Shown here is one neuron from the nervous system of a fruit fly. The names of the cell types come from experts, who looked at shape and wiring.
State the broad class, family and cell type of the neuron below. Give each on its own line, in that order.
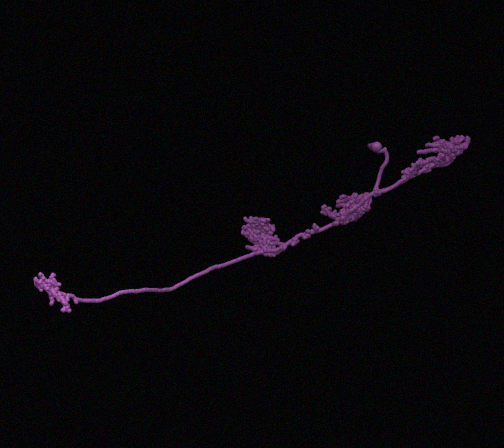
ascending neuron
hemilineage 17A
AN17A002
